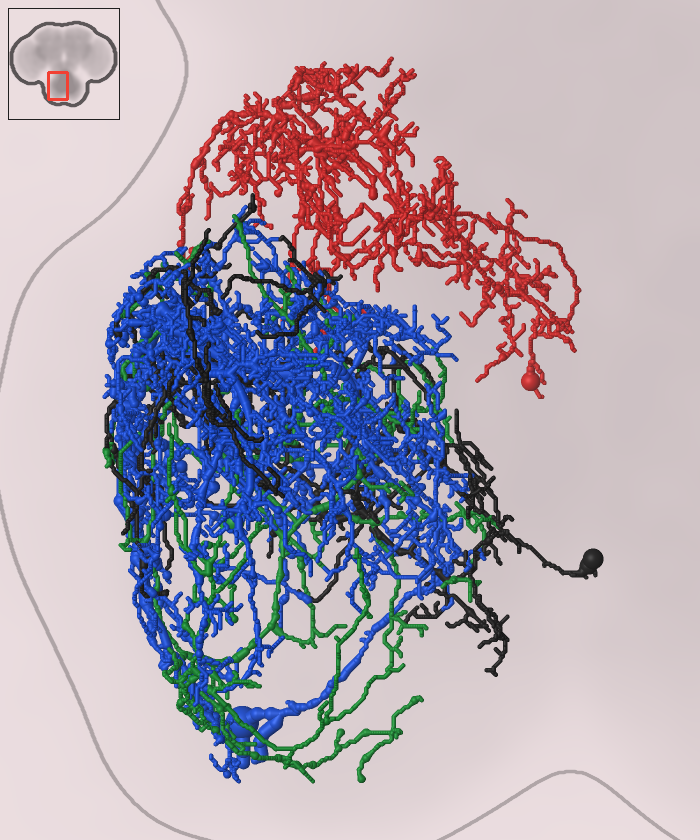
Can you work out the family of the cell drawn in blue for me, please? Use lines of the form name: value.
family: hemilineage 21A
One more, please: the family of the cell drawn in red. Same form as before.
family: hemilineage 03B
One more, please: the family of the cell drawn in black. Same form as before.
family: hemilineage 03A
